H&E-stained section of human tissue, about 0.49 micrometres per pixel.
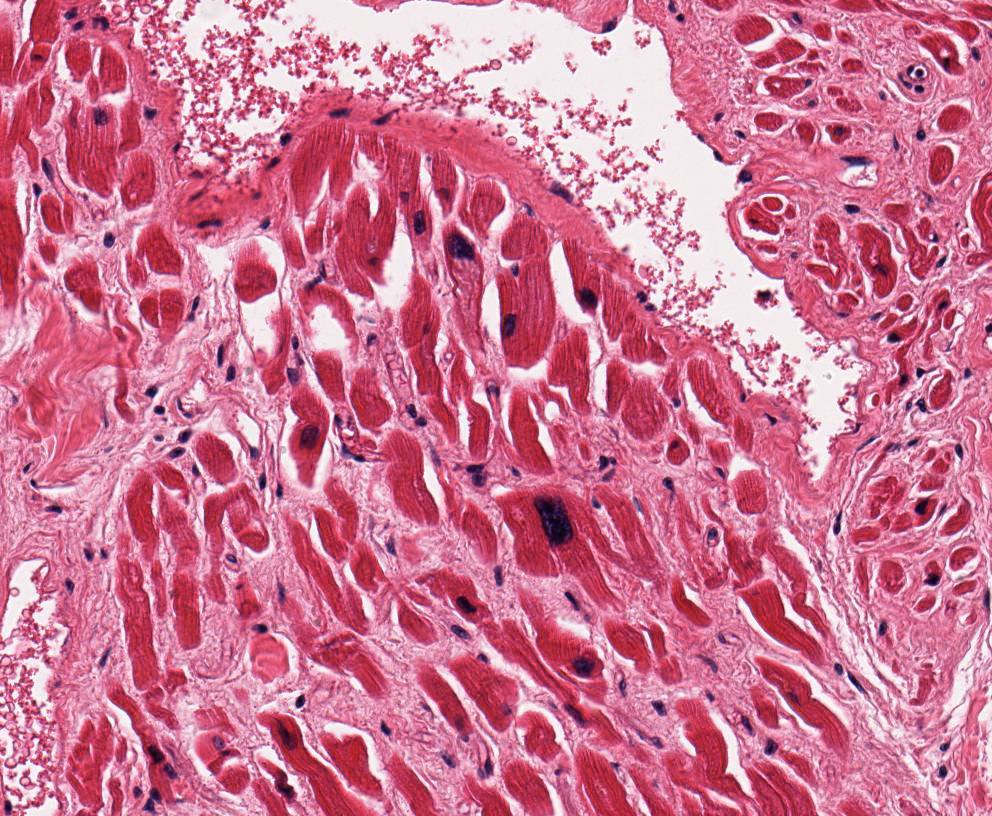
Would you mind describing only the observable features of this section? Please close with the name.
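Most of the field is cardiac muscle fibres, parted by strands of pale fibrous tissue. Notice the deep red fibres, faint cross-striations and single central nuclei. Just below centre, one fibre holds a much enlarged, very dark, irregular nucleus. This is atrial appendage of the heart.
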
